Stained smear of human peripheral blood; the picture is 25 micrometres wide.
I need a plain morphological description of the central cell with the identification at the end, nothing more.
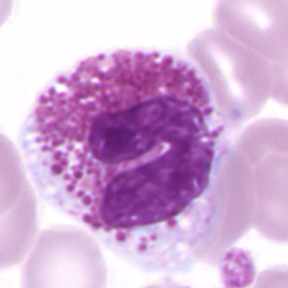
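Look first at the nucleus: two lobes, with a pale cleft between them. Now the cytoplasm, which holds many large, round, reddish-purple granules, most crowded toward the upper left of the cell. Notice that they sit beside the nucleus without hiding it. This cell is an eosinophil.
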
